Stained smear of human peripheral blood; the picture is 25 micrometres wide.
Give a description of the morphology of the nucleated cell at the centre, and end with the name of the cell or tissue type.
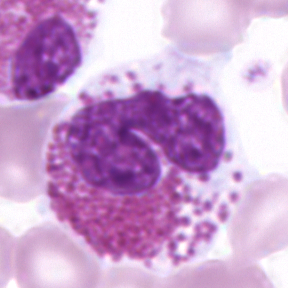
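The nucleus has two lobes, lying side by side across the upper half of the cell. Its chromatin is dark purple and coarsely clumped. The granules are densest in the lower part of the cell. The cell is an eosinophil.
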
